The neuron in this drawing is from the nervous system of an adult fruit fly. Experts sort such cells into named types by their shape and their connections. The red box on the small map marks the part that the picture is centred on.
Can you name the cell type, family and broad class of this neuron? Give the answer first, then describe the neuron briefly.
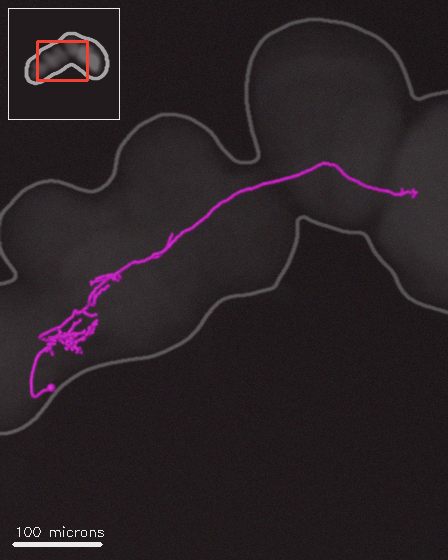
Its cell type is AN19B101. Its family is hemilineage 19B. Its broad class is ascending neuron. From left to right in the picture it spans about 450 microns. In this view it is wider than it is tall.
